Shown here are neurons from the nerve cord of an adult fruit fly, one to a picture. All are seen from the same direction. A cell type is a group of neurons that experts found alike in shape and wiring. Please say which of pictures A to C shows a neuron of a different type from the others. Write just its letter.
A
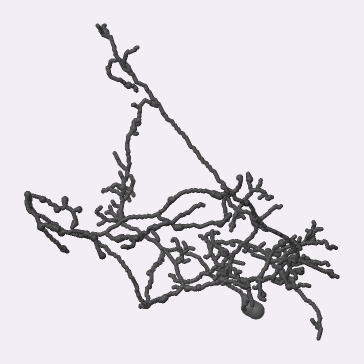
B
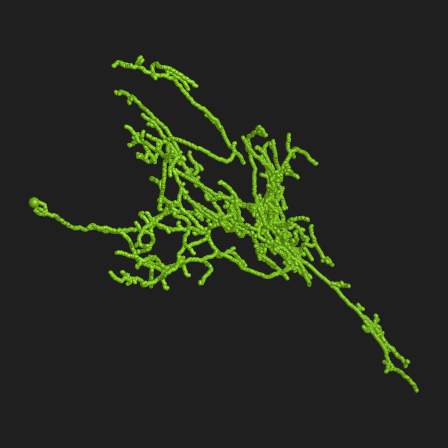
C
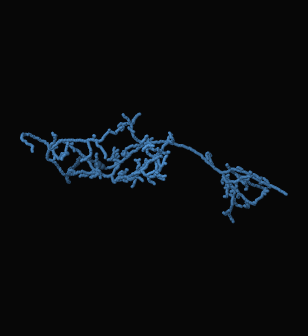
B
